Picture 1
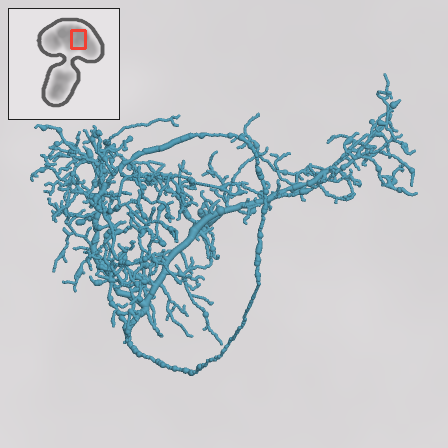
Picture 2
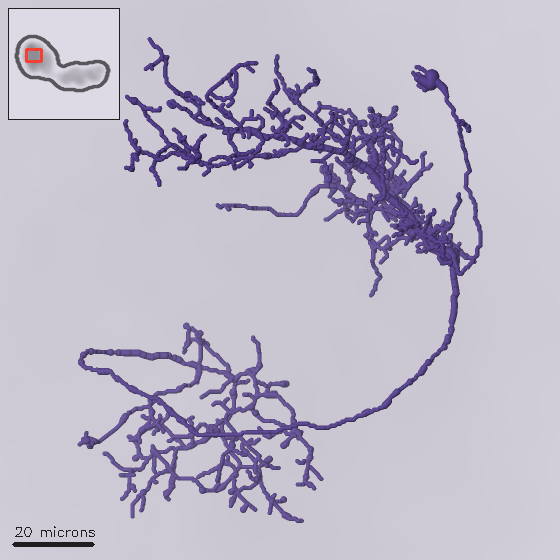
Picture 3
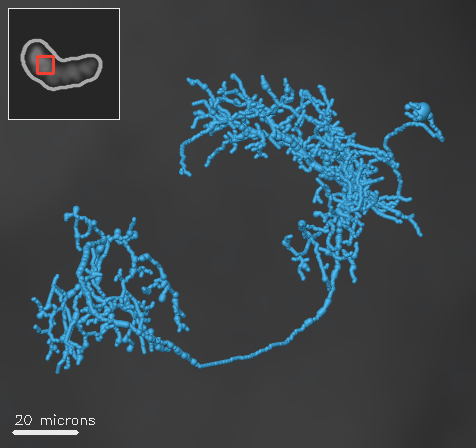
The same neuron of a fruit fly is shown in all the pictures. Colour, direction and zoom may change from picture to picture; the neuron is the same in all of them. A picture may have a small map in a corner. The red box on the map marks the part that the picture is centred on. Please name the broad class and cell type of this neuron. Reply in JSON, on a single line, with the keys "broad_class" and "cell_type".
{"broad_class": "central-brain intrinsic neuron", "cell_type": "PS185"}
